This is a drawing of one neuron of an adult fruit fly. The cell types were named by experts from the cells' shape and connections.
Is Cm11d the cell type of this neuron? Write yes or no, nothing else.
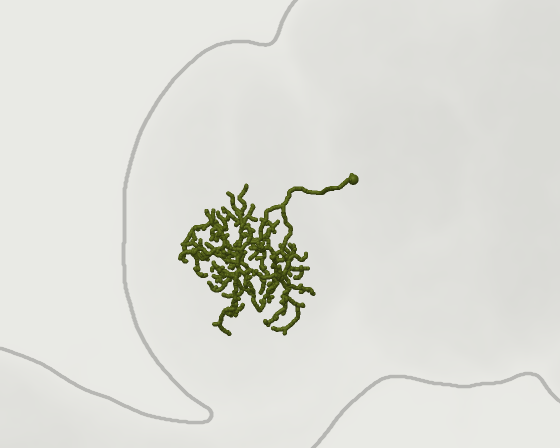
no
